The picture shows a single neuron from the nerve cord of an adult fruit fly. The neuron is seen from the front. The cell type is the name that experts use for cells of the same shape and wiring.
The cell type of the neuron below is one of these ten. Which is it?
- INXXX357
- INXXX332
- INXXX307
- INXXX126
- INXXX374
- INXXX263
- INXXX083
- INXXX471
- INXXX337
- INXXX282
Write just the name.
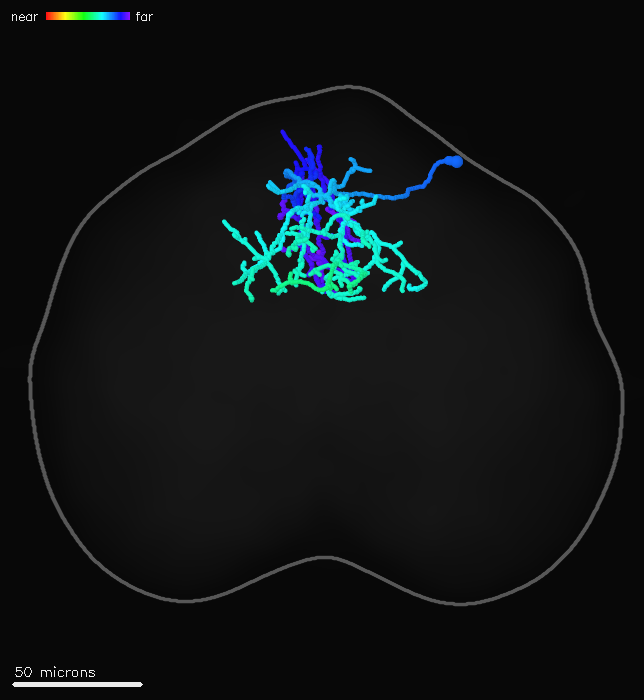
INXXX337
